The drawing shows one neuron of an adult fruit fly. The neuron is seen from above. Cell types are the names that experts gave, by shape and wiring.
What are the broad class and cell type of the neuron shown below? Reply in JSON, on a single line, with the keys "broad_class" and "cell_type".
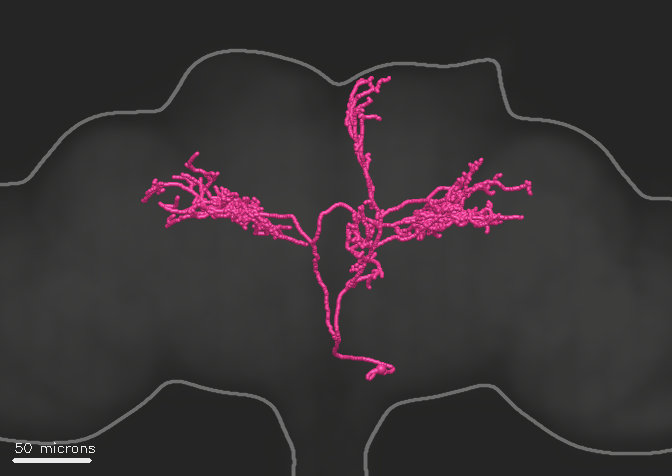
{"broad_class": "central-brain intrinsic neuron", "cell_type": "CL344_a"}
